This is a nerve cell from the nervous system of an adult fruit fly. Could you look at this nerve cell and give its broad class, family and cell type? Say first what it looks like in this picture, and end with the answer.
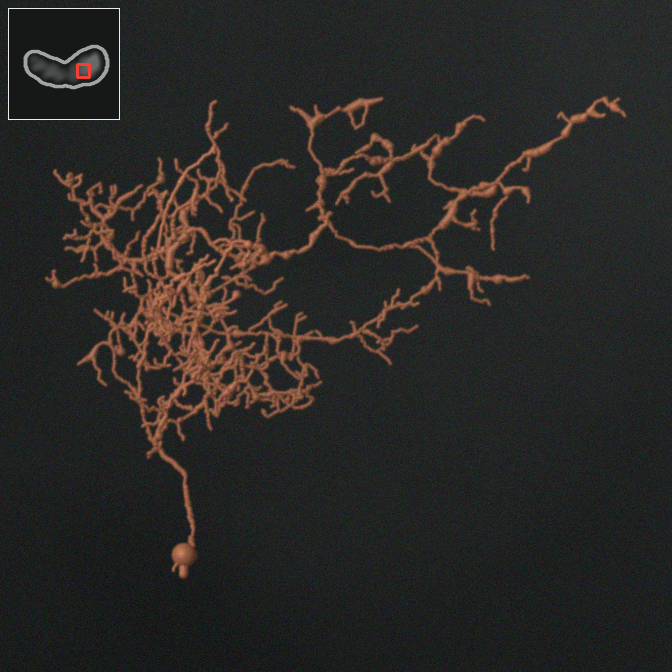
Its cell body lies at the lower left of the picture. The picture shows more than a hundred branch ends. It is a central-brain intrinsic neuron. Its family is hemilineage VLPl&p1_lateral. The cell type is CB2655.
